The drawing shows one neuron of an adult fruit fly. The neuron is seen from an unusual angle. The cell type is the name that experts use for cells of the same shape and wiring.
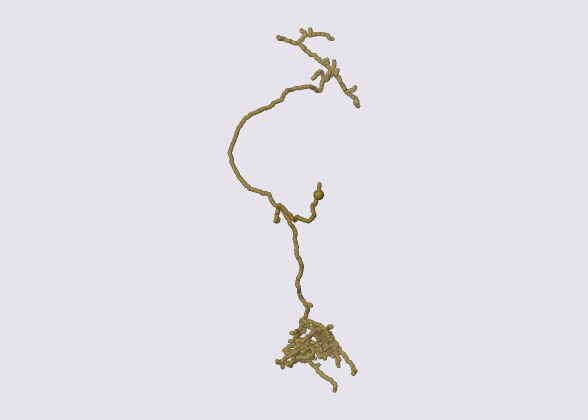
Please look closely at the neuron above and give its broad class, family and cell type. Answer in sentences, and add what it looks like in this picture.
This is a visual projection neuron. Its family is hemilineage VLPp&l1_anterior. It is of cell type LoVP33. Its cell body lies in the middle of the picture. In this view it is more than twice as tall as it is wide.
